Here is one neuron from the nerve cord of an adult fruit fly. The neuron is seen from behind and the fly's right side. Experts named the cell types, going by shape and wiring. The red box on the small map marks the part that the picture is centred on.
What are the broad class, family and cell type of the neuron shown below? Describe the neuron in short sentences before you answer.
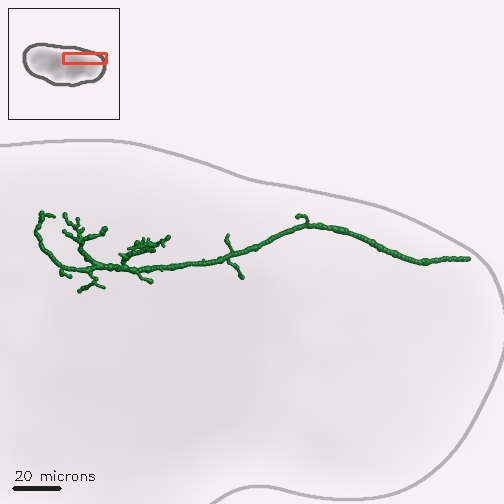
No cell body is drawn. From left to right in the picture it spans about 190 microns. It is a descending neuron. Its family is DNp. Its cell type is DNp28.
